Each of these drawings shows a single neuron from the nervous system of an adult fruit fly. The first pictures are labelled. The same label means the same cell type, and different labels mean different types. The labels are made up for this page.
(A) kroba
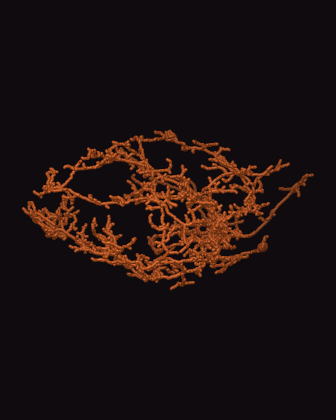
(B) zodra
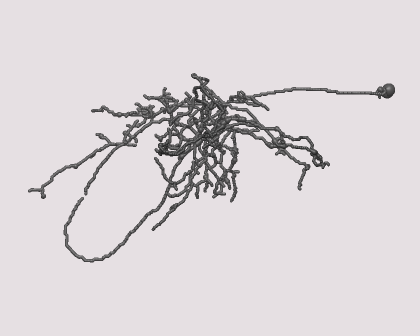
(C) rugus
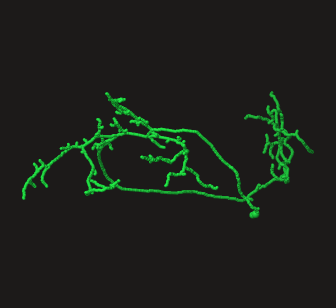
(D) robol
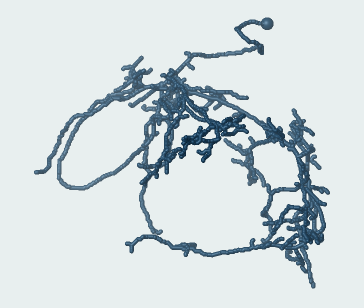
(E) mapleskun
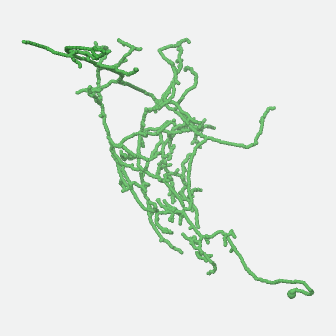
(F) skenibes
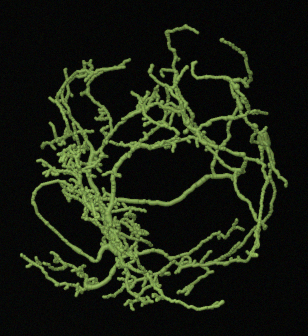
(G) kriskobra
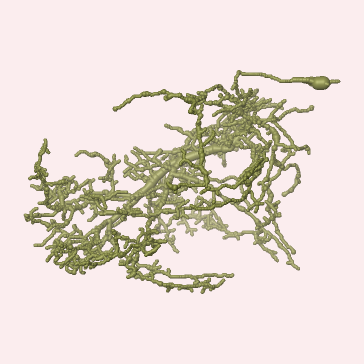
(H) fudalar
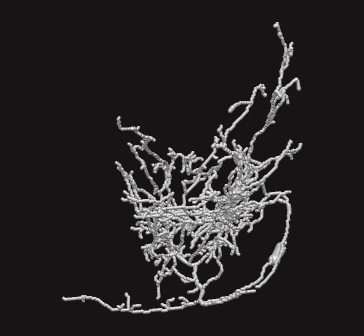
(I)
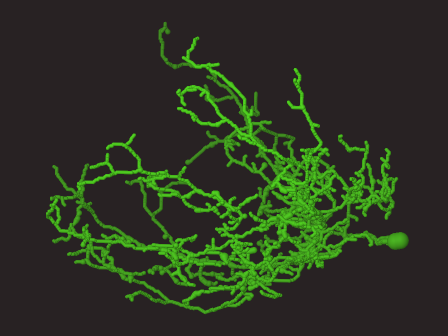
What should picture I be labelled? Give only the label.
kroba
